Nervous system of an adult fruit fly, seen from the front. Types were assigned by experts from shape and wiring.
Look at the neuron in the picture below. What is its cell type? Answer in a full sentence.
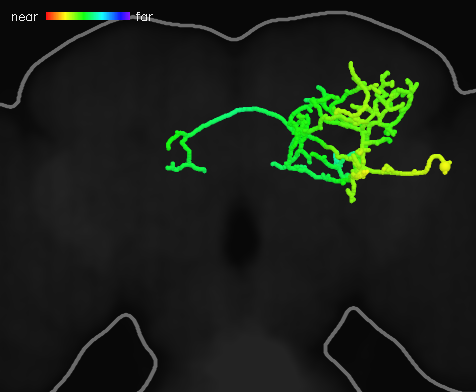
The cell type is CL062_b1.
